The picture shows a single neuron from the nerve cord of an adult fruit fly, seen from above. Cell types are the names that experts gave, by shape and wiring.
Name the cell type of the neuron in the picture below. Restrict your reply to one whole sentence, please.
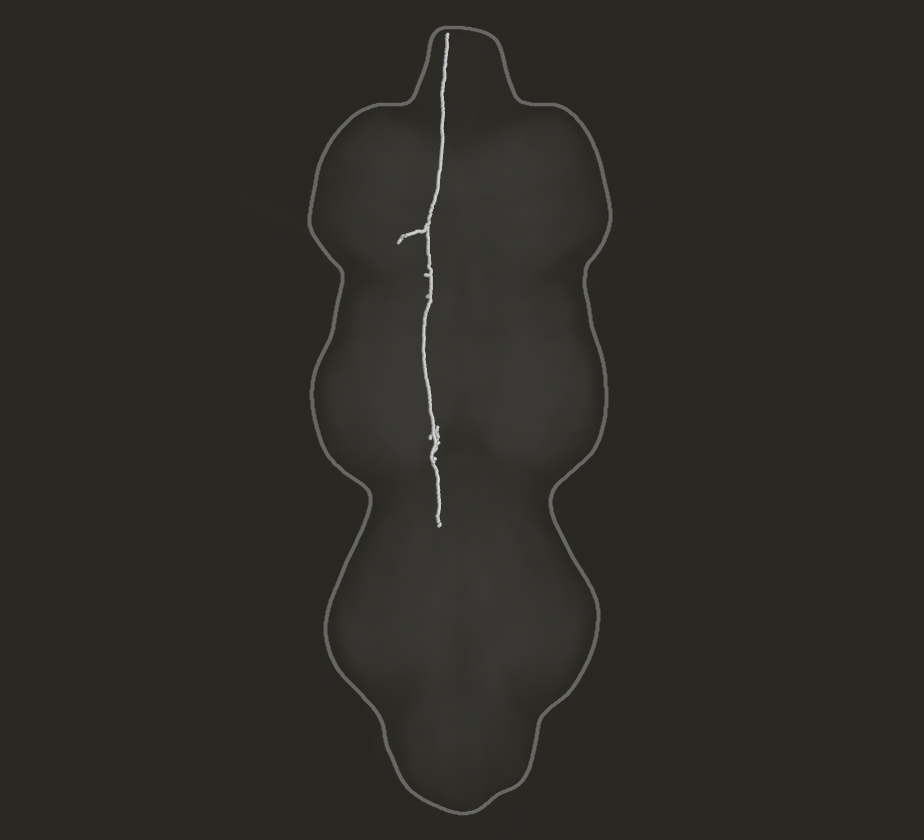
This neuron is a cell of type DNp17.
